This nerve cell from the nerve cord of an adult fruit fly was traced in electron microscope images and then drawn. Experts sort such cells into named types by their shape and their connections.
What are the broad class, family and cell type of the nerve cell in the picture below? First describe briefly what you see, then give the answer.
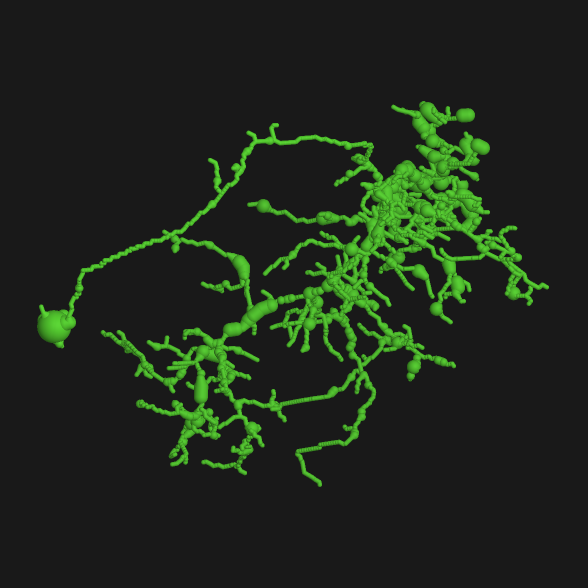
In this view it is wider than it is tall. This is a nerve-cord intrinsic neuron. Its family is hemilineage 12B. It is of cell type IN12B030.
